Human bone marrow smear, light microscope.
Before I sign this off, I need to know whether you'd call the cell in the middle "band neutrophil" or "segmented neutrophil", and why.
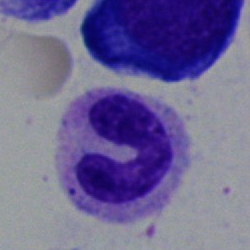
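Band neutrophil. Its nucleus is bent into a C shape, opening to the left.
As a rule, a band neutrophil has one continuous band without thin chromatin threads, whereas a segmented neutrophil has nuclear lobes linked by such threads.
The chromatin is dark purple and fairly condensed, and the pale lilac-pink cytoplasm holds fine, faint granules.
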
